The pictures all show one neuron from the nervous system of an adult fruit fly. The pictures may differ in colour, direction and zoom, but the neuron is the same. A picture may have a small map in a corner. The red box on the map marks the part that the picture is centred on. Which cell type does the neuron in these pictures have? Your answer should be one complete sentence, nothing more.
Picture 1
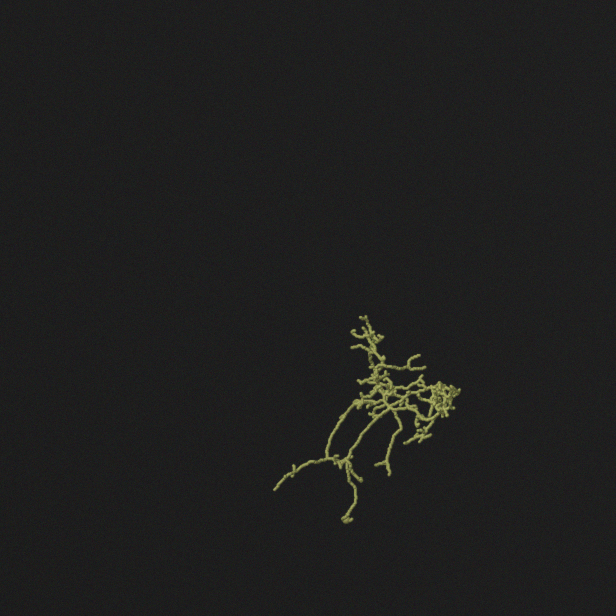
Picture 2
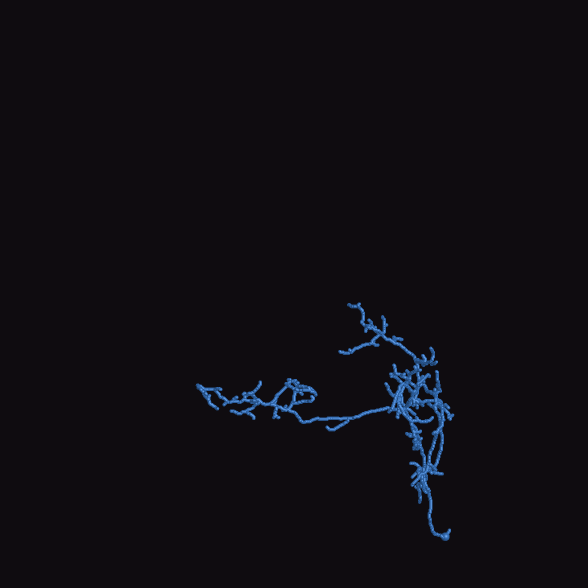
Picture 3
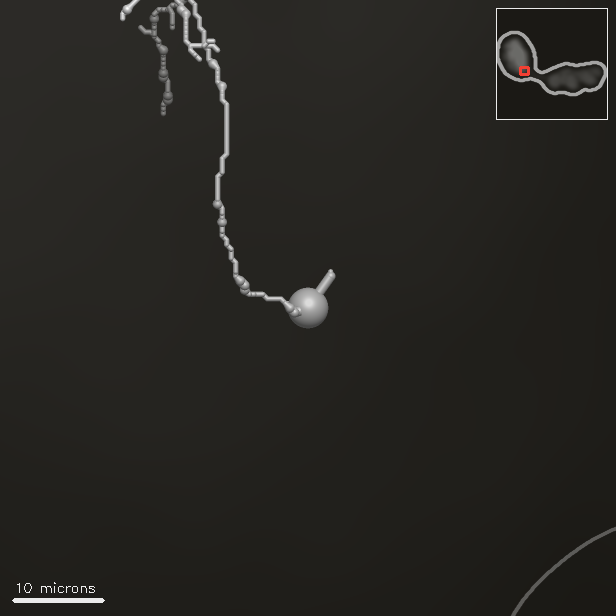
The cell type that this neuron has is CB1918.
